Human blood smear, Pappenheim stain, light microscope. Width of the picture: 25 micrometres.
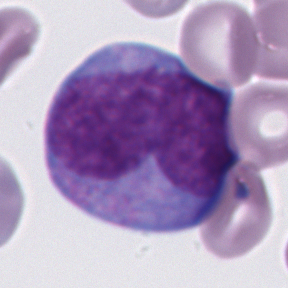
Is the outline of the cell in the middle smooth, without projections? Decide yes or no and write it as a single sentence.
Yes, the cell does have a smooth edge free of projections, blebs or tags.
